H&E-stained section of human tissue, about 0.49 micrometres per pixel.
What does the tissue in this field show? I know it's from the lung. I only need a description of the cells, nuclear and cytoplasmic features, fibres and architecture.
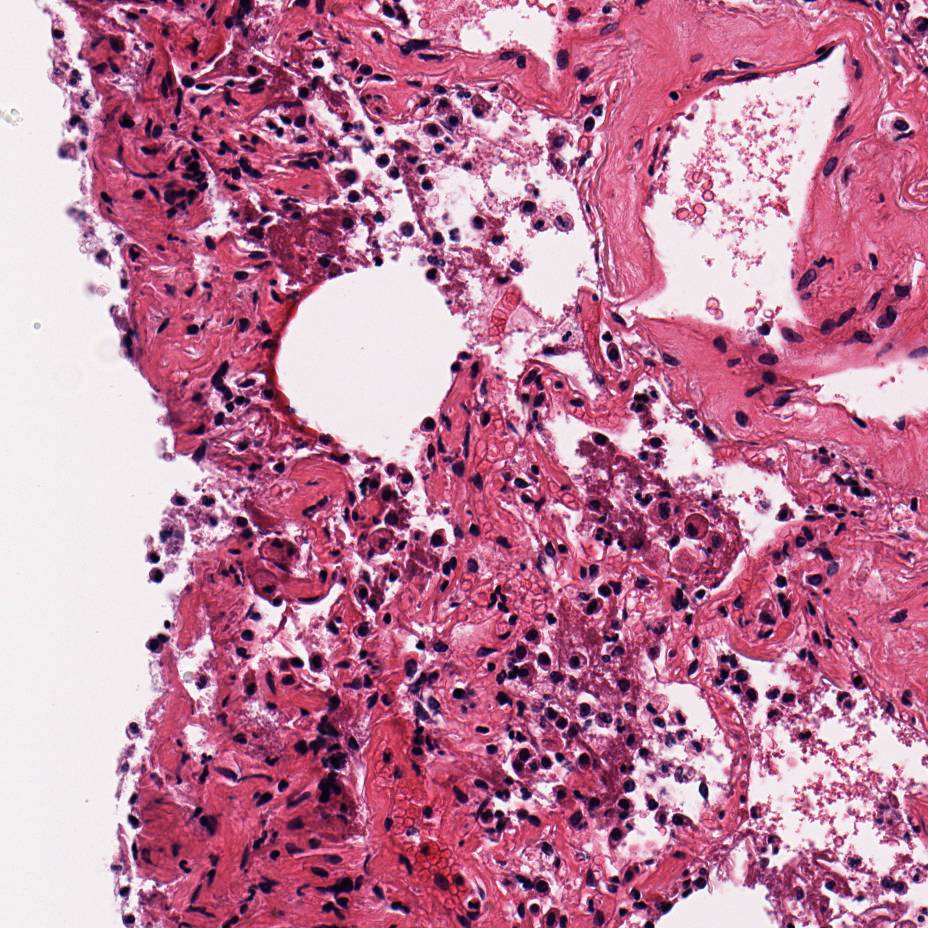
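Tissue occupies the centre and right of the field; blank background runs down the left edge. Spindle cells with elongated dark nuclei are scattered within the collagen. In the upper right, loose red blood cells lie in open spaces. No epithelial lining appears anywhere.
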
